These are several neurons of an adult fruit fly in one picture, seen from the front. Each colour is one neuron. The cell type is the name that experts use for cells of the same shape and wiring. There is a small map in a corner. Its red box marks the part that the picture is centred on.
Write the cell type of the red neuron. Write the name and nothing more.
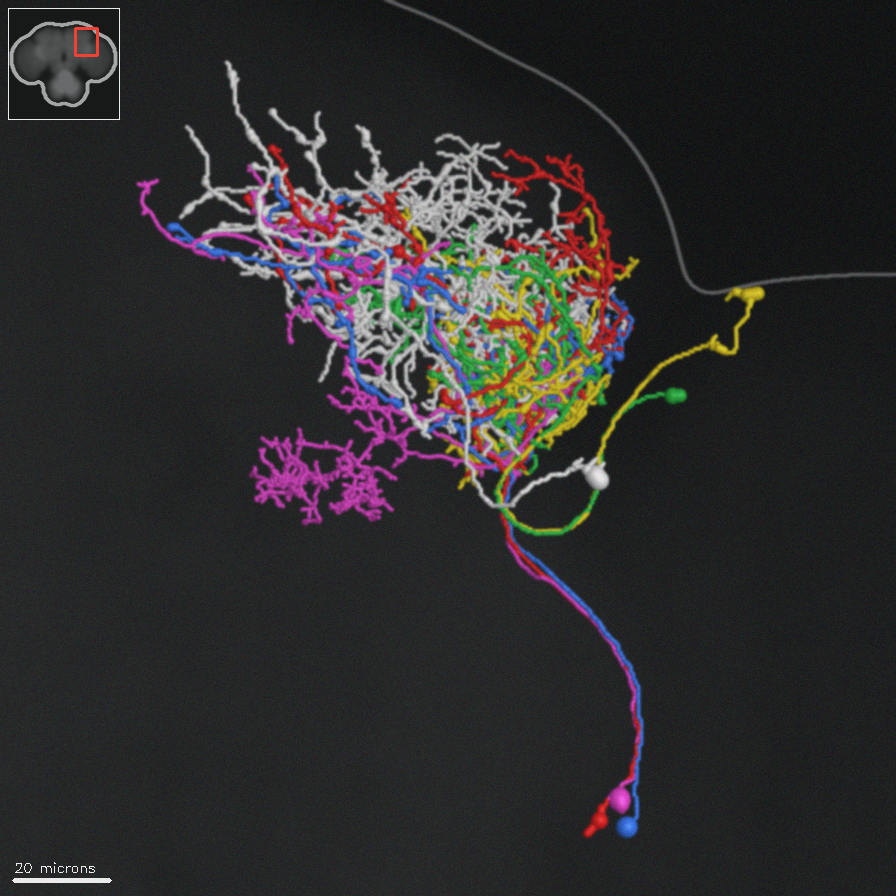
LHAV2k12_a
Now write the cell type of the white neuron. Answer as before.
LHAV6b1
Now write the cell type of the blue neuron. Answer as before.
LHAV2k12_b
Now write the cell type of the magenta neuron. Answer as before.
LHAV2j1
